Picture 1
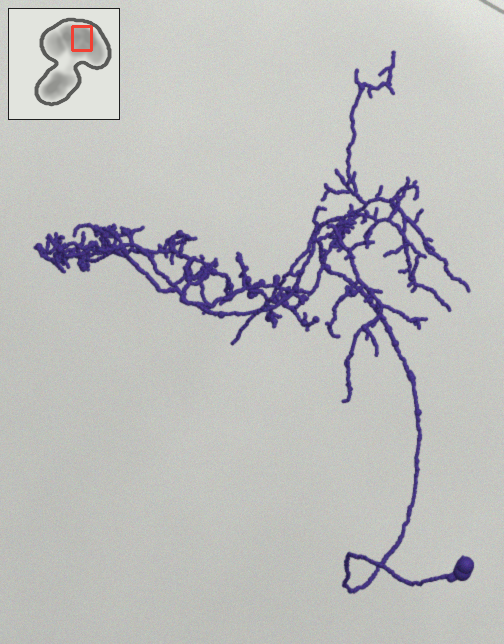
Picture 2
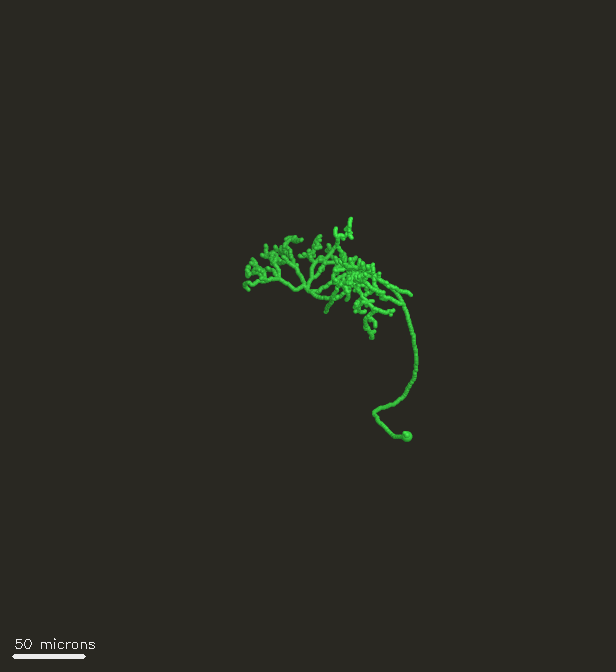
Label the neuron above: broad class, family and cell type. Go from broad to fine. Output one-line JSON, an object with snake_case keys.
{"broad_class": "central-brain intrinsic neuron", "family": "hemilineage LALv1_dorsal", "cell_type": "FB4F_a"}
